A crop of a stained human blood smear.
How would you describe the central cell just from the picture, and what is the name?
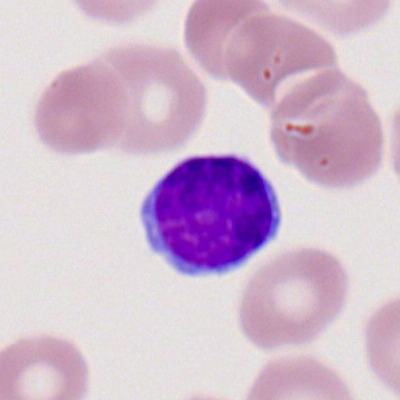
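Looking at the central cell, its outline is roughly round. The nucleus takes up nearly the whole cell. What cytoplasm there is looks pale blue, and I can't make out any granules in it. This cell is a lymphocyte.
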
